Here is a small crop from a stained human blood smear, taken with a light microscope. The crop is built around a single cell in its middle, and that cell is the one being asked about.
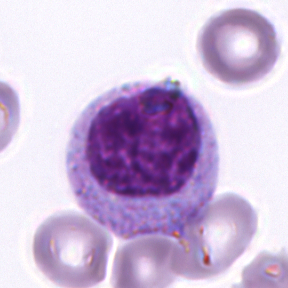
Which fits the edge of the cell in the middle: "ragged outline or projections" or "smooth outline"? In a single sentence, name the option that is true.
Along its outline, the cell is smooth, with no projections.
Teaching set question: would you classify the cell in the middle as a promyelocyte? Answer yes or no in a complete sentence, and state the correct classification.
No, the central cell is not a promyelocyte, being instead a myelocyte.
